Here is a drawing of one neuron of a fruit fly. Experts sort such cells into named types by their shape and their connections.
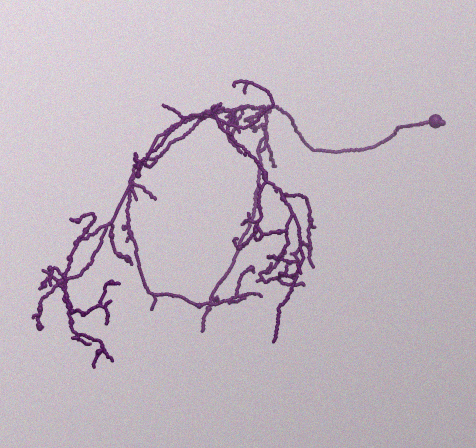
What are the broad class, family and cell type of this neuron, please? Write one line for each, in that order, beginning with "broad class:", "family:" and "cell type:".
broad class: central-brain intrinsic neuron
family: hemilineage SLPal5
cell type: CB3566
